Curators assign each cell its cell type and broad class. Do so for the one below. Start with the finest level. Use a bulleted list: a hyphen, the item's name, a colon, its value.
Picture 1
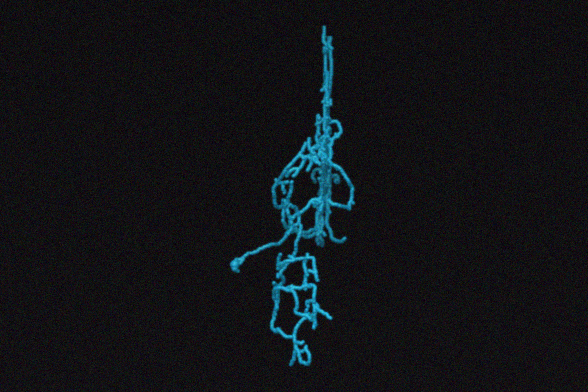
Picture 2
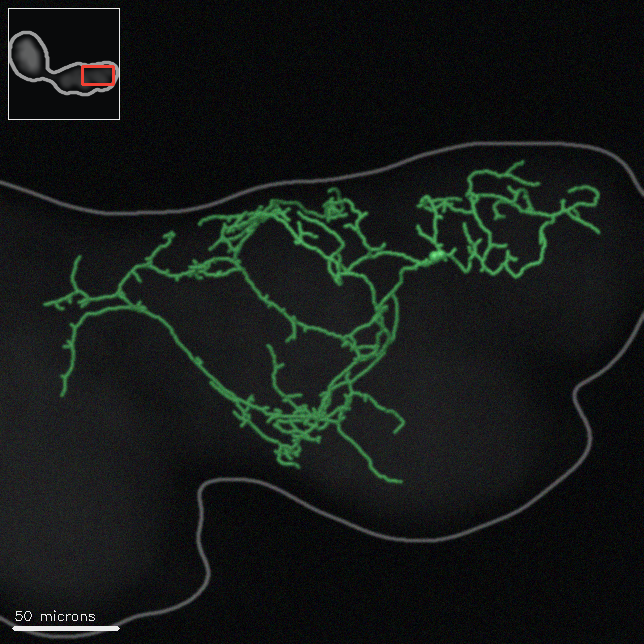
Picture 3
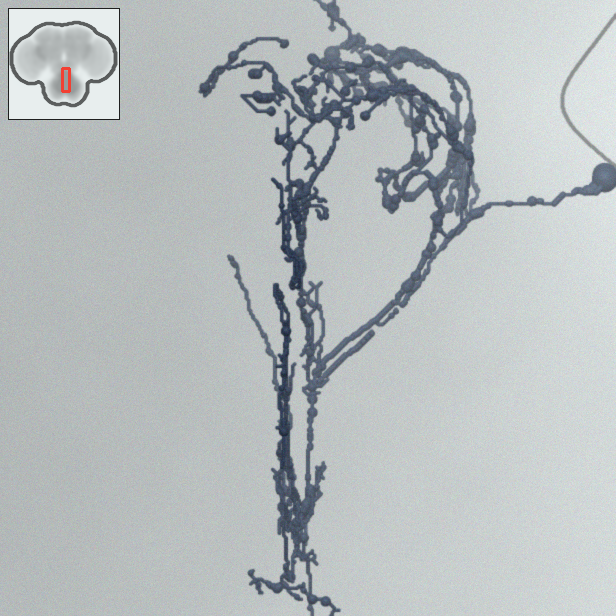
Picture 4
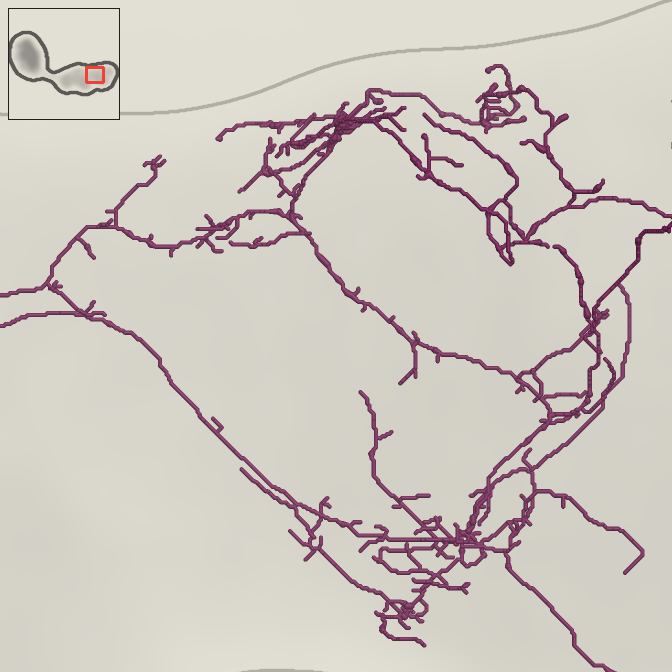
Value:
- cell type: INXXX245
- broad class: nerve-cord intrinsic neuron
